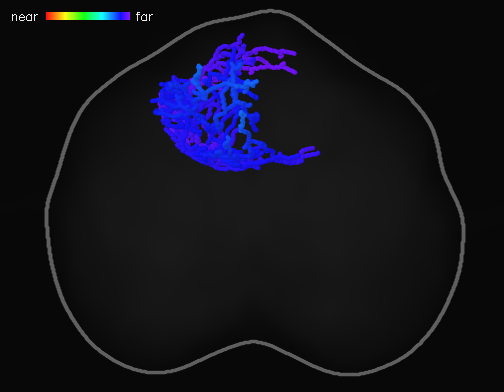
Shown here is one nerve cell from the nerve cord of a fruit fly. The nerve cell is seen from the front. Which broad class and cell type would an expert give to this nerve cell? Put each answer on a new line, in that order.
nerve-cord intrinsic neuron
INXXX302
